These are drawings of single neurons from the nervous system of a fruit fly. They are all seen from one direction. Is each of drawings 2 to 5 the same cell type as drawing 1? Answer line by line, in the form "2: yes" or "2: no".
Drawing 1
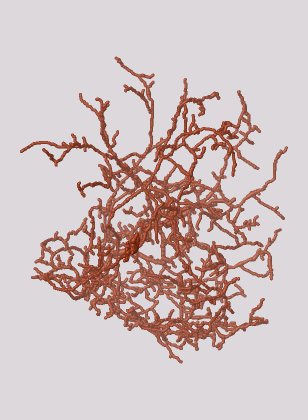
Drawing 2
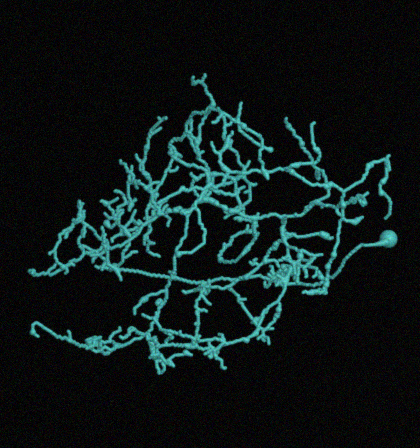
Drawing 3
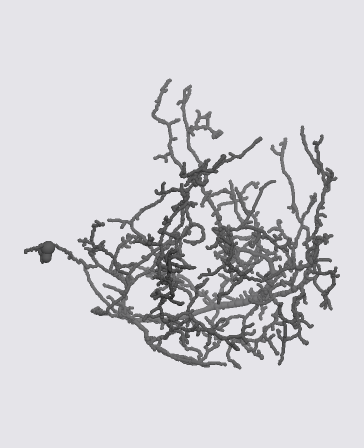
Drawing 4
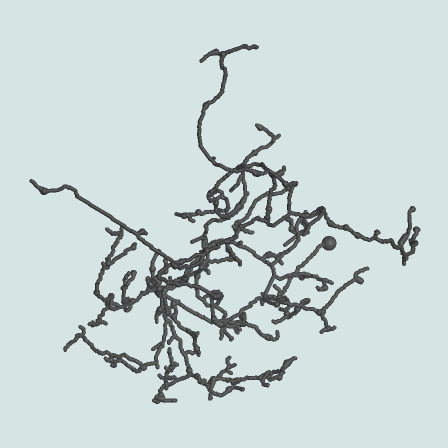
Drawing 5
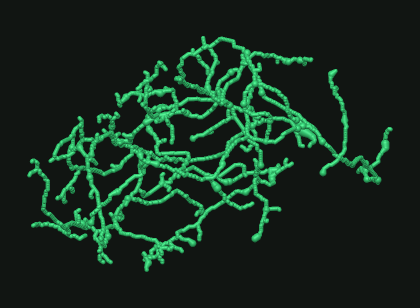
2: no
3: yes
4: no
5: no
